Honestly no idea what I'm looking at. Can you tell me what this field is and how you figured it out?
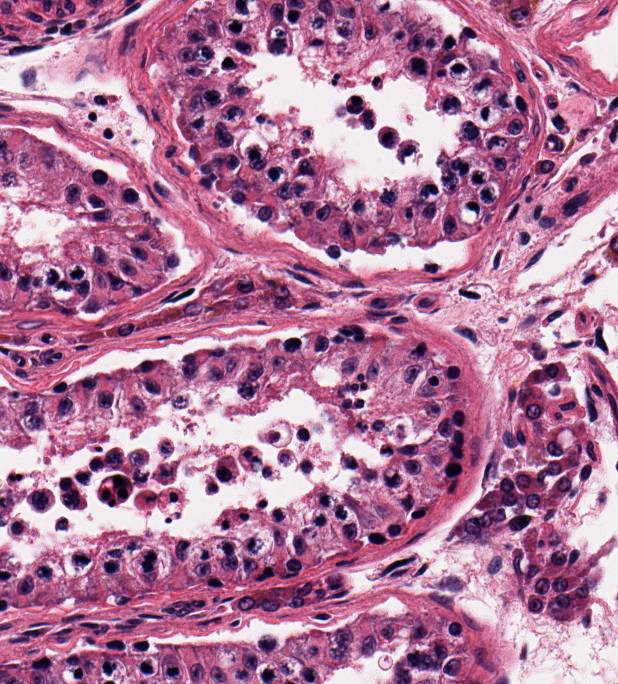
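That's a seminiferous tubule, or rather several of them: rounded to elongated profiles fill the field, with narrow strips of stroma between. Each is lined by a stratified epithelium of germ cells, several cells thick.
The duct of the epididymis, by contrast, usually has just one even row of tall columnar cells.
In the middle layers sit large primary spermatocytes with round nuclei of coarse, clumped chromatin.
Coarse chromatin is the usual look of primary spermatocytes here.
Toward the lumen are small round spermatids with dark, dense nuclei.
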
